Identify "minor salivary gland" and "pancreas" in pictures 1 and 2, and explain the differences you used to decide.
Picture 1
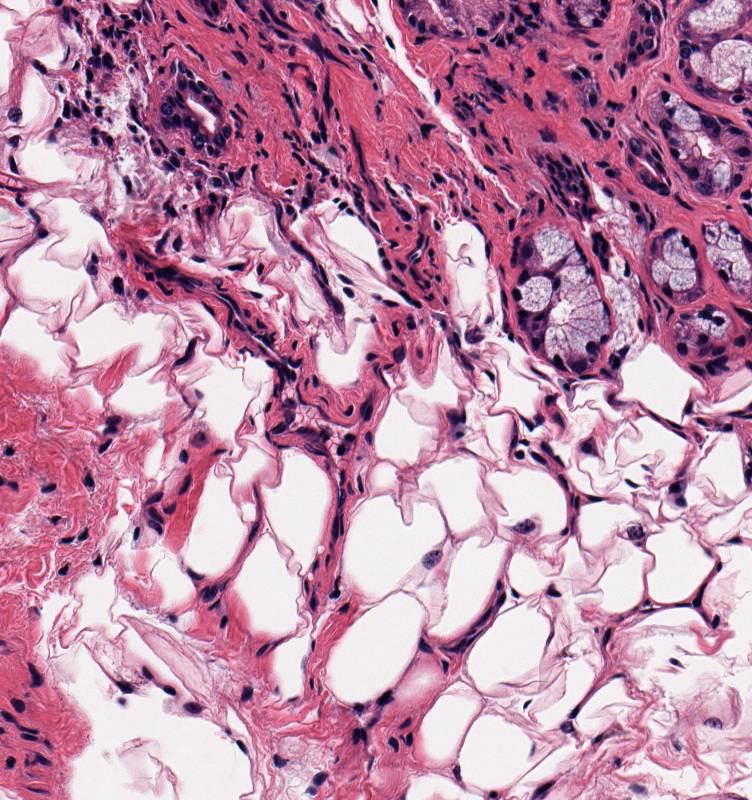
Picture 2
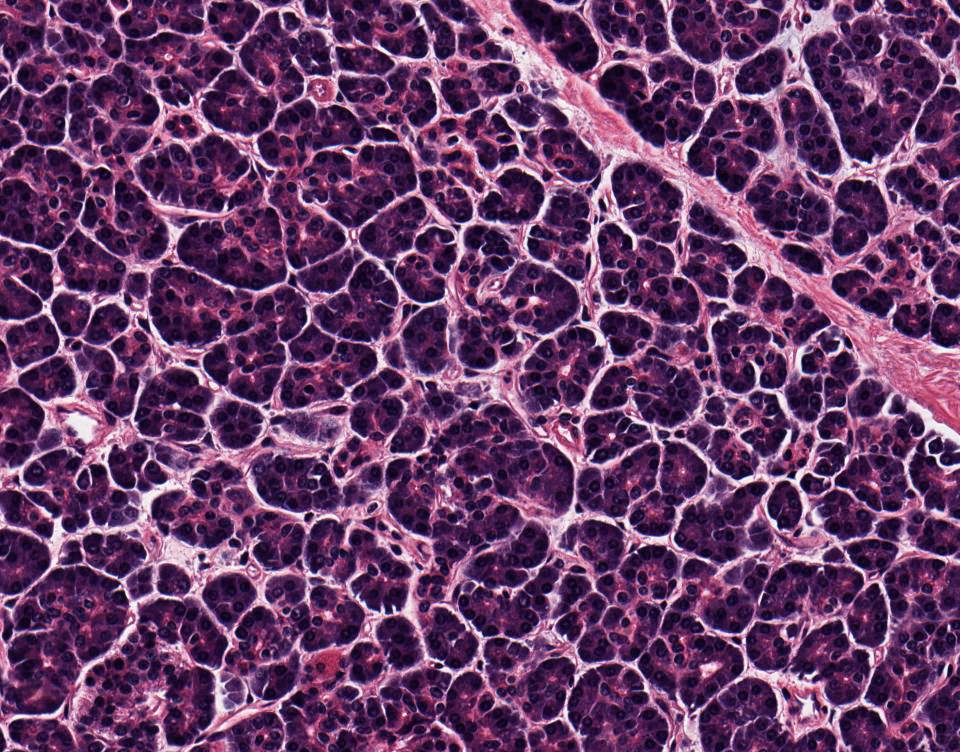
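Looking at these two, picture 1 is minor salivary gland and picture 2 is pancreas. In picture 1, gland lobules sit in the upper right, fat fills most of the lower half, and dense pink collagen runs along the left edge. Its acini are built of cells with pale, bubbly, mucous-looking cytoplasm, their small dark nuclei pressed to the outer edge of each acinus.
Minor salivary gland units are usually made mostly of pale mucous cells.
Picture 2 is different: nearly the whole field is closely packed small rounded acini, with only thin pink strands of scant stroma between them. There the acinar cells have round nuclei toward the base, at the outer edge of the acinus, and deeply purple basophilic cytoplasm that turns pinker and granular toward the acinar centres.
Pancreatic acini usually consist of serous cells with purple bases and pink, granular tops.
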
